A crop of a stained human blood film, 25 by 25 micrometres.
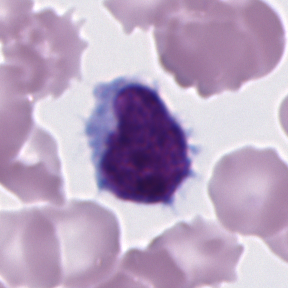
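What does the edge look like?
It bears many fine, hair-like projections.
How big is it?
About 12 by 9 micrometres, with a nucleus of about 11 by 8 micrometres filling about 70% of the cell's area.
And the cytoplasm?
Pale blue, with no distinct granules, and widest on the left side of the nucleus.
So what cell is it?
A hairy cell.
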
